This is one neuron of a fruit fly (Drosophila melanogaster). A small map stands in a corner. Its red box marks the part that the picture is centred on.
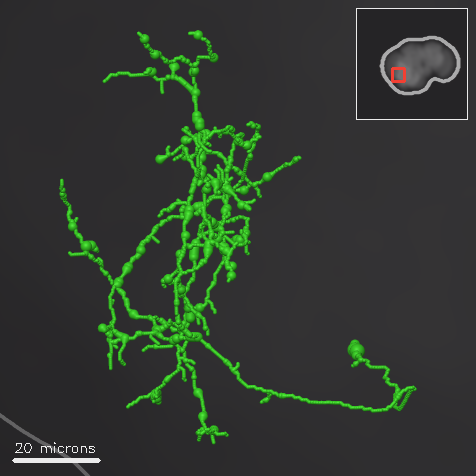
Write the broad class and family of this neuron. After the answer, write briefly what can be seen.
Its broad class is nerve-cord intrinsic neuron. Its family is hemilineage 13B. The cell body can be seen at the lower right of the picture. By the scale bar it is about 100 microns tall in this view. Dozens of branch ends can be seen.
